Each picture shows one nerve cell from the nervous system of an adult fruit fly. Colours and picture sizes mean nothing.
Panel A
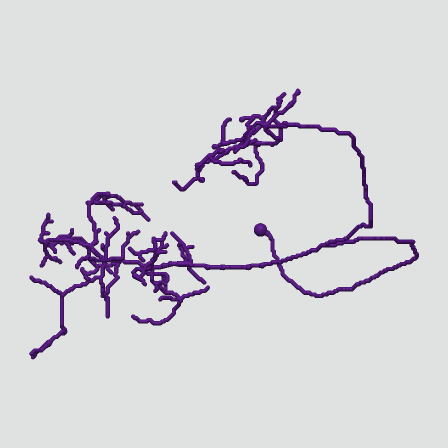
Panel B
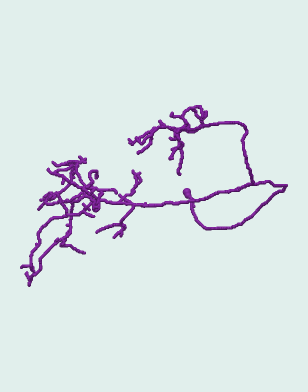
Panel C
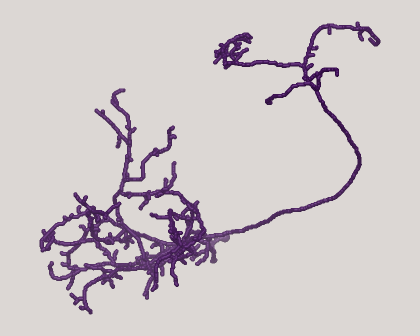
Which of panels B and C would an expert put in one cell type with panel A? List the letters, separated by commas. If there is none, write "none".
B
